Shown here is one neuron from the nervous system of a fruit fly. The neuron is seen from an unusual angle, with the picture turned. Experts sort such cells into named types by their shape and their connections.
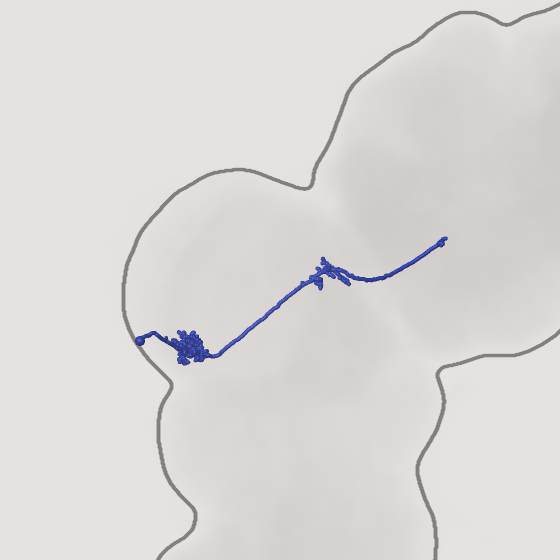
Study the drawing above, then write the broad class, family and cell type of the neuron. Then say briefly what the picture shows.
This is a visual projection neuron. The family is MeTu. Its cell type is MeTu4a. The cell body can be seen on the left of the picture. As drawn here it is wider than it is tall.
